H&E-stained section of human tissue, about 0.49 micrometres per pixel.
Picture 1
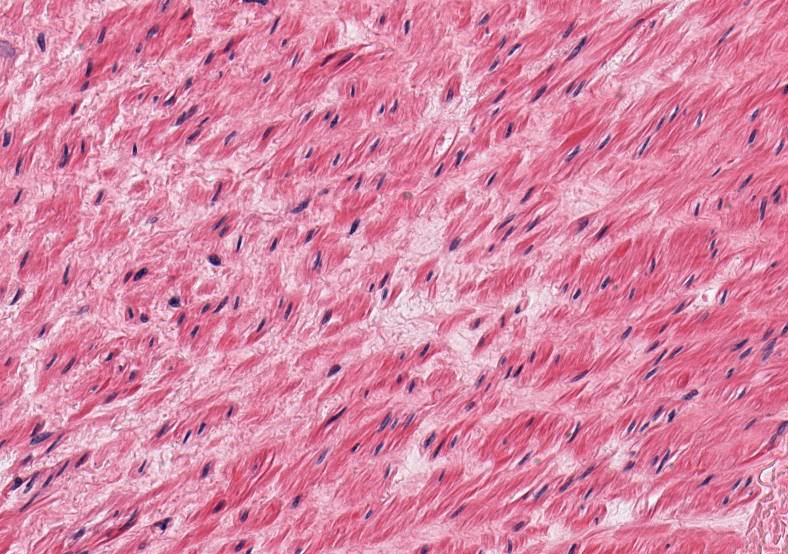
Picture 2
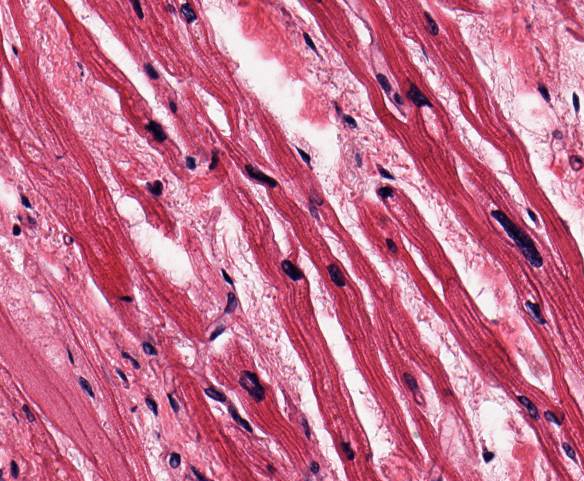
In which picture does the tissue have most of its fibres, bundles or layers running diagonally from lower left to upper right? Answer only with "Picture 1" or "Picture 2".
Picture 1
